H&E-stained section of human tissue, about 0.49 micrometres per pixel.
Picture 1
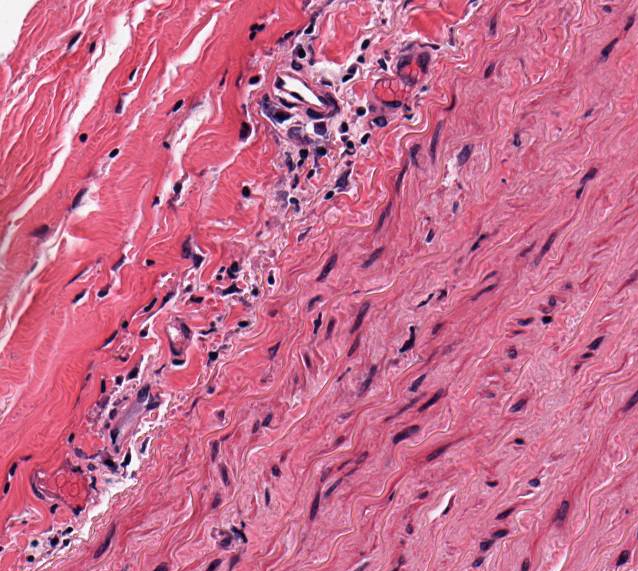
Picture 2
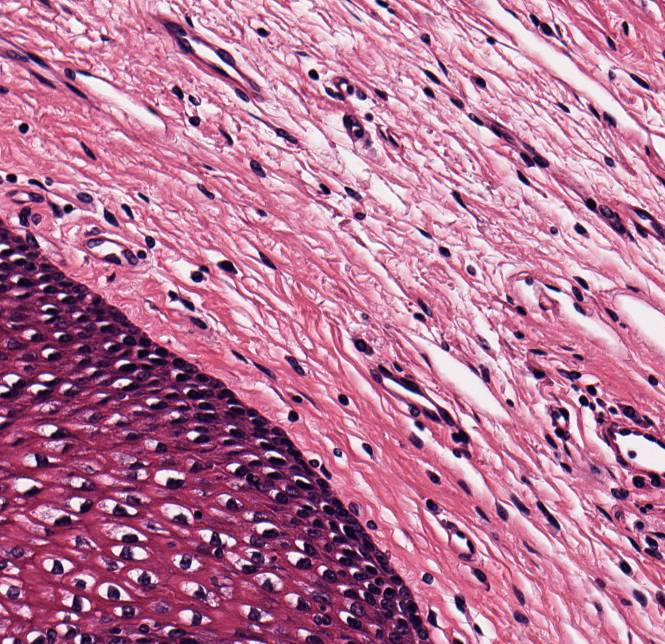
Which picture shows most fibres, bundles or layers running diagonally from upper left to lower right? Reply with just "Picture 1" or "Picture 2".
Picture 2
